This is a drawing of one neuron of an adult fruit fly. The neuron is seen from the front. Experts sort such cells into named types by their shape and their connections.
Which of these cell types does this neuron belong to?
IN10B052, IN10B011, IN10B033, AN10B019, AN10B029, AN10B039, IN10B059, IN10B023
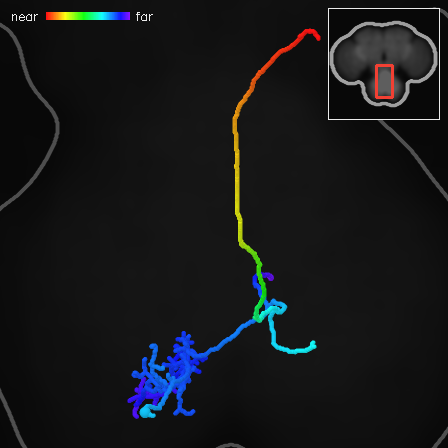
AN10B039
